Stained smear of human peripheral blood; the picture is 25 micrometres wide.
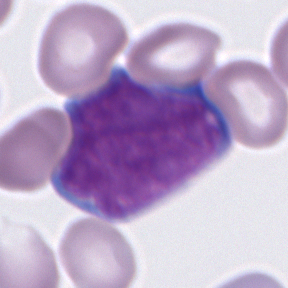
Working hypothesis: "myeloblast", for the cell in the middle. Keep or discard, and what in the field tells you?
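Taking the features one at a time, start with the nucleus: a single unlobed mass with an angular outline, about 15 by 12 micrometres, filling nearly the whole cell.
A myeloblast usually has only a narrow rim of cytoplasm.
The thin, deep blue rim left here therefore goes with myeloblast. Next, granules: none are visible in the cytoplasm.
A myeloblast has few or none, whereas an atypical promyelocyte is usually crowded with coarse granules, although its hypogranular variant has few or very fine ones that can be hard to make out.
This item favours myeloblast and counts against the usual atypical promyelocyte. Verdict: myeloblast fits.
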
